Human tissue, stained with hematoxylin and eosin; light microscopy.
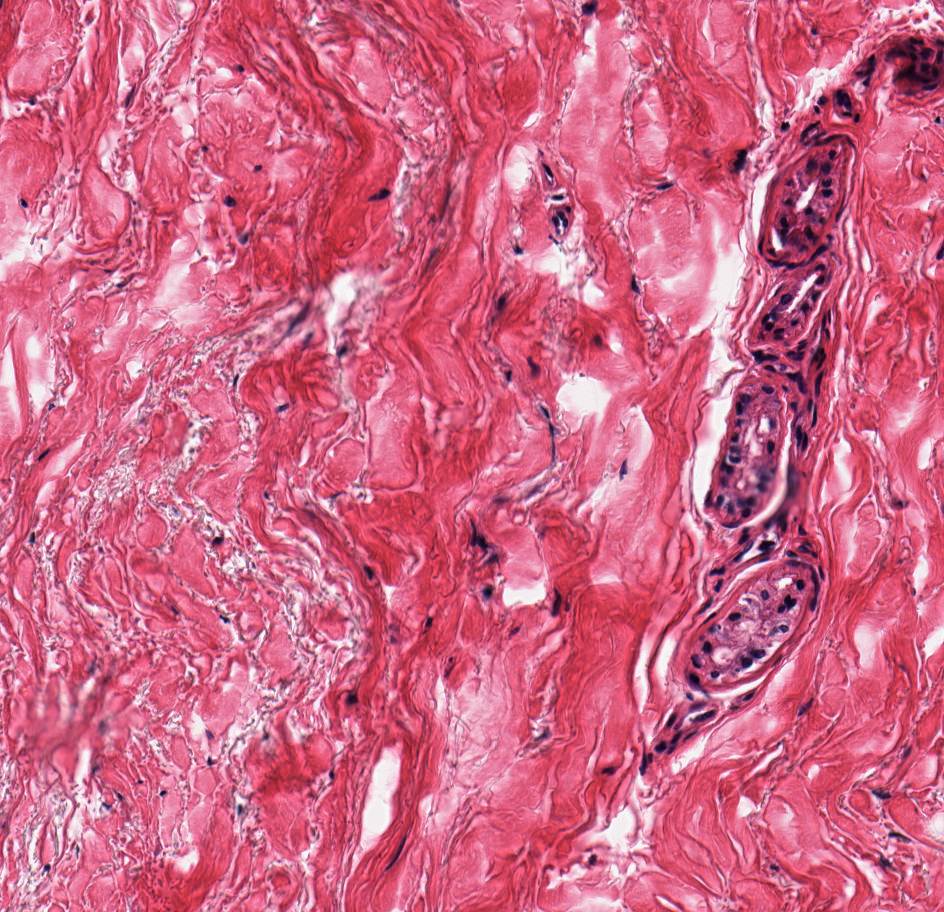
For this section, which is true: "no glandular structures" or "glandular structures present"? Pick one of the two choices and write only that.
Glandular structures present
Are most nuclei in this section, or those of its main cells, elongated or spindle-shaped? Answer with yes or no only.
Yes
